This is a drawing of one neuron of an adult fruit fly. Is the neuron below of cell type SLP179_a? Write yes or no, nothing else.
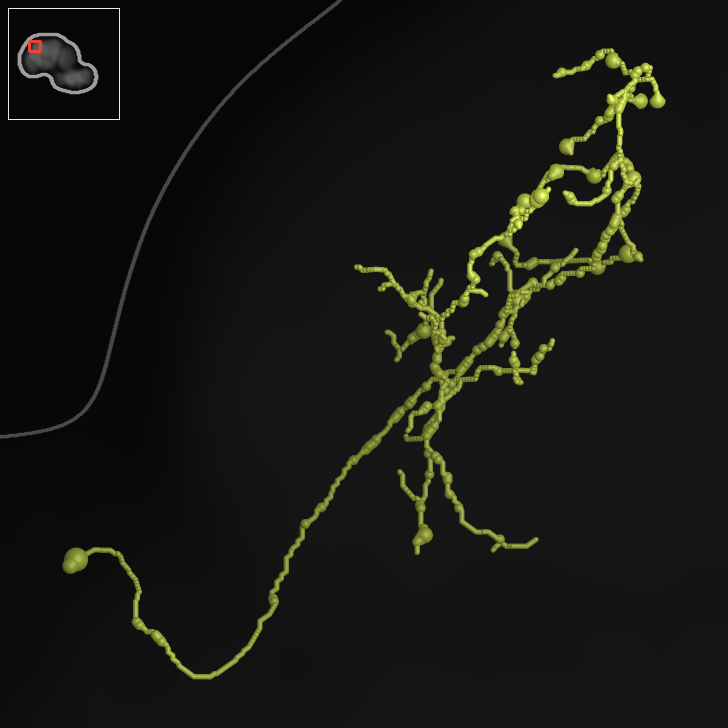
yes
